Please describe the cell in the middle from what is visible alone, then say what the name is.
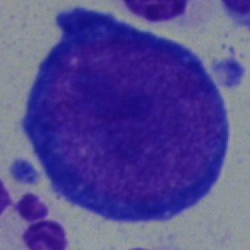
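The outline is broadly round to oval, with a small raised bulge on the upper left edge. The cytoplasm forms only a narrow rim, stained deep blue. The chromatin appears fine and evenly dispersed, without coarse clumps. This is a proerythroblast.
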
